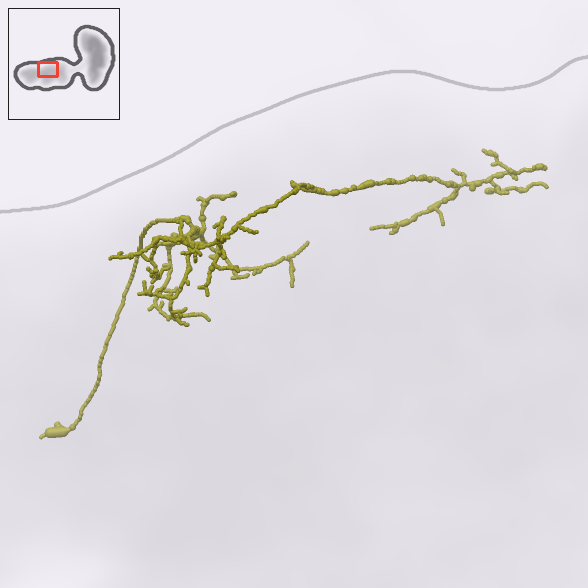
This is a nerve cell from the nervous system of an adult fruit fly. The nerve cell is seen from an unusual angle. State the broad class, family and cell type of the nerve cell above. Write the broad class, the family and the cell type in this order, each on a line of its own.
nerve-cord intrinsic neuron
hemilineage 03B
IN03B069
